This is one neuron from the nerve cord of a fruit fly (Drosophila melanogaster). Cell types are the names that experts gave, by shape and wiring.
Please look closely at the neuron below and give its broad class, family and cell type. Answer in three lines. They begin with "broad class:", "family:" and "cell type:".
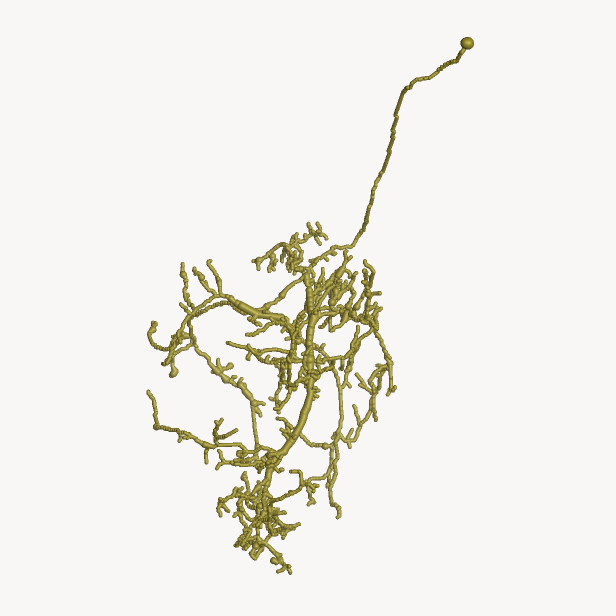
broad class: nerve-cord intrinsic neuron
family: hemilineage 03A
cell type: IN03A047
